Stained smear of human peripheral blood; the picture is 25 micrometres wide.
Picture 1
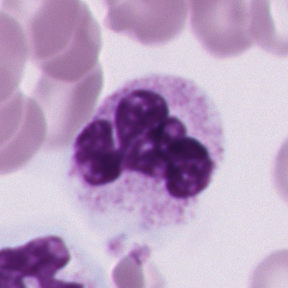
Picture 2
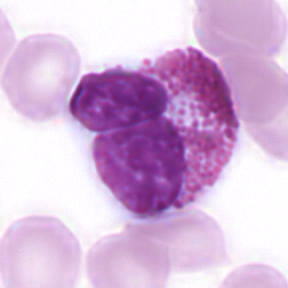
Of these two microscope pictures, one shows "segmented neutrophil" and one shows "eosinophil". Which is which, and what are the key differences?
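Segmented neutrophil in picture 1, eosinophil in picture 2. Neutrophil: roughly round outline; nuclear lobes in an arc across the upper middle, a wider band of cytoplasm below; chromatin dark purple, coarsely clumped. Its cytoplasm pale pink-lilac rather than blue, filled with fine, small pink-violet granules, no vacuoles. Eosinophil: nuclear lobes on the left side; chromatin dense, dark purple; no nucleoli in either lobe. Its cytoplasm packed with coarse, round, reddish-pink granules, thinner in a small paler patch in the middle.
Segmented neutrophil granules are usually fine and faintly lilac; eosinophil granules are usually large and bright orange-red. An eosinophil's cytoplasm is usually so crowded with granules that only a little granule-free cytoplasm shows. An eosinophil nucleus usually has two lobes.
Chief difference here: fine granules in picture 1, coarse round granules in picture 2.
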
